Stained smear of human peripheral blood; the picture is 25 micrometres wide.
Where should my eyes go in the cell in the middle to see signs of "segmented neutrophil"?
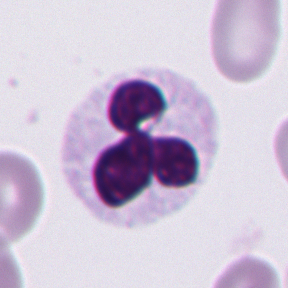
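First, the nucleus: it is divided into three lobes, one lying above two that sit side by side below it. Second, the chromatin, which is dense and stains dark purple.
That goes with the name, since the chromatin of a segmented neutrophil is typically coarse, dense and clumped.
Third, the cytoplasm, which is filled with fine, faint granules. Each of these points sits with the cell being a segmented neutrophil.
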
